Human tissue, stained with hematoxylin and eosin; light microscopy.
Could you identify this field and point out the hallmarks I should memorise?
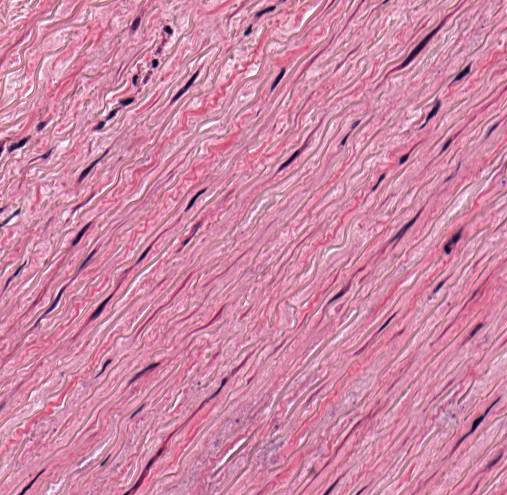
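Answer: tunica media of an artery. Fibres pink, finely wavy rather than straight, parted by thin pale clefts.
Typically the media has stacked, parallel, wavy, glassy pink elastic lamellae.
Nuclei dark, slender, spindle-shaped, long axes parallel to the fibres.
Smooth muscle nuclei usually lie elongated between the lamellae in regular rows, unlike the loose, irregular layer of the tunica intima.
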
